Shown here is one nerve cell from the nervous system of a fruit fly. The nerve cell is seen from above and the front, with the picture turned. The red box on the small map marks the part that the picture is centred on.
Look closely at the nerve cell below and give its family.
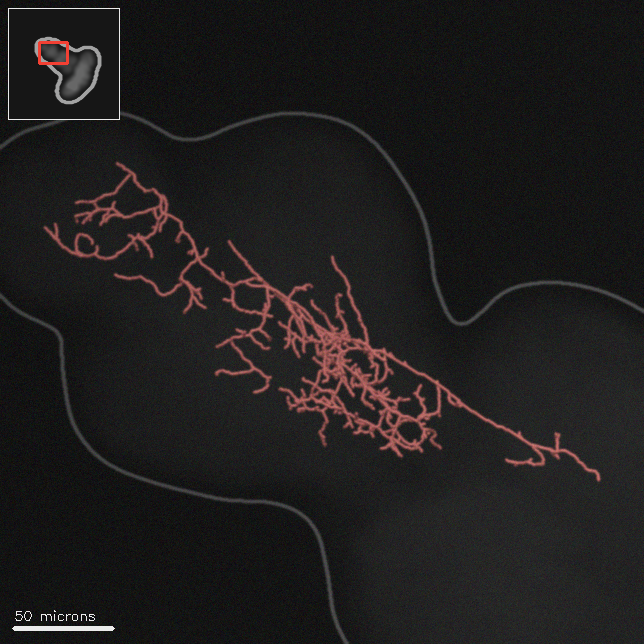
hemilineage 12A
